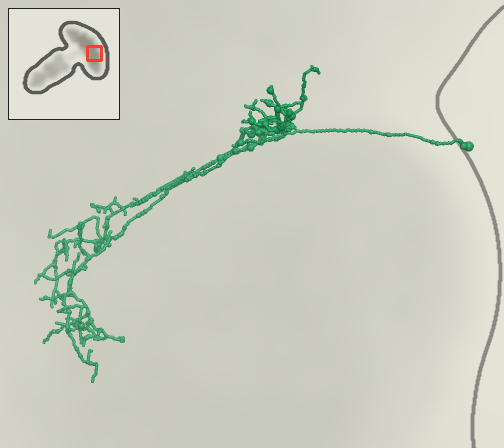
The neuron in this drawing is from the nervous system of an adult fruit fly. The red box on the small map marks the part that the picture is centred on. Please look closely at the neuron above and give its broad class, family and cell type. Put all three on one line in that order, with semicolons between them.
central-brain intrinsic neuron; hemilineage LALa1_posterior; CB2950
